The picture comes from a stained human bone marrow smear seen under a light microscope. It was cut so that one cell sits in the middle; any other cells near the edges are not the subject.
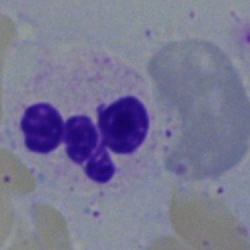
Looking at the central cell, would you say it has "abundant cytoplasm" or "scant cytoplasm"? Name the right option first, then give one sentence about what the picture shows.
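Abundant cytoplasm. The cytoplasm is abundant and pale grey-pink.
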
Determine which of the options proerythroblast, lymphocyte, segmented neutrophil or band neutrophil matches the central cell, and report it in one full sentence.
This particular crop is centered on a segmented neutrophil.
